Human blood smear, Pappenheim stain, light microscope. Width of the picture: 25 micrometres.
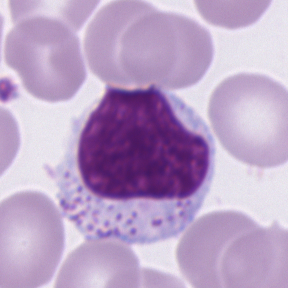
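Large granular lymphocyte. Nucleus: no visible nucleolus. Cytoplasm: thin rim above the nucleus, wider band below. Purple granules mainly in the lower band, discrete and scattered, not packed together.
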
